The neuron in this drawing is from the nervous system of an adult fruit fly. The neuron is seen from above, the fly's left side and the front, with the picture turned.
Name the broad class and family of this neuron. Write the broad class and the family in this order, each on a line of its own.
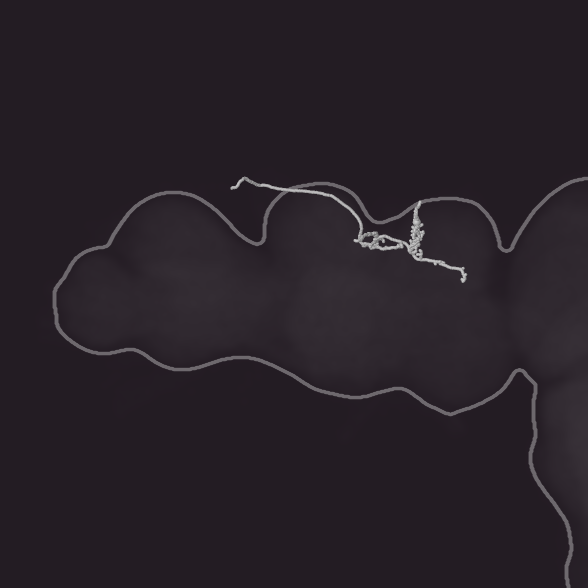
sensory neuron entering the nerve cord
class mechanosensory tactile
